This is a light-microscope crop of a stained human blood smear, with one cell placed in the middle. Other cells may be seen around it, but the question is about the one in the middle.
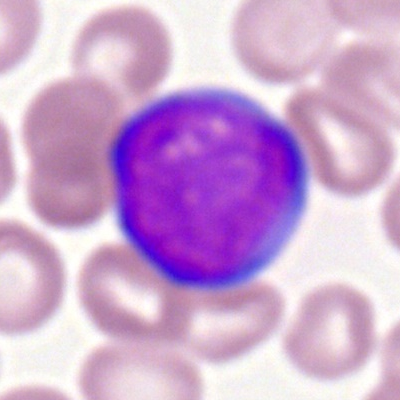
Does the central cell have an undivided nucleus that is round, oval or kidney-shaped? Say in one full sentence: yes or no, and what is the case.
Yes, its nucleus forms a single compact mass of round, oval or kidney shape.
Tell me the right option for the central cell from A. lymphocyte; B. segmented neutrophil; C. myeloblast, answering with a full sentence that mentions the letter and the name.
The cell at the centre is a myeloblast, and option C accordingly is correct.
